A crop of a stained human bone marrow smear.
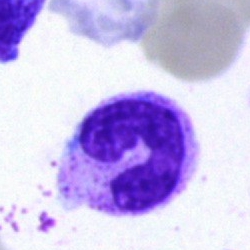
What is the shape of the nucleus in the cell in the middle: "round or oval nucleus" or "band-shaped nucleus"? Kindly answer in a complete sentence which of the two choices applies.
The nucleus of this cell is drawn out into a curved band without separate lobes.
